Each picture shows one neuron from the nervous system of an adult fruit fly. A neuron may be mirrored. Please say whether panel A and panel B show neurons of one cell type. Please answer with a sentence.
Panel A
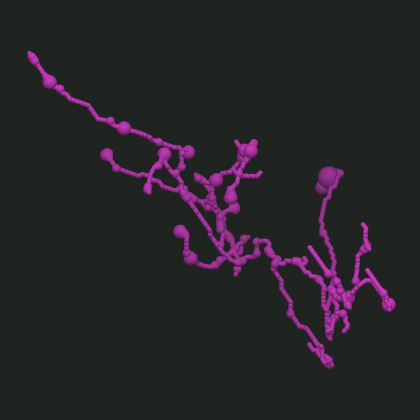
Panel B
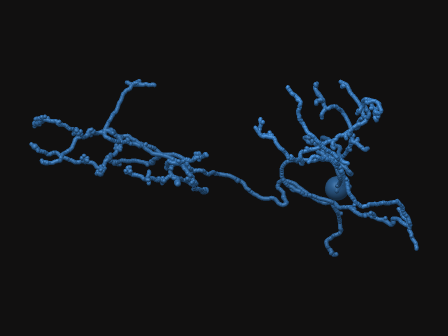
They are of the same cell type.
